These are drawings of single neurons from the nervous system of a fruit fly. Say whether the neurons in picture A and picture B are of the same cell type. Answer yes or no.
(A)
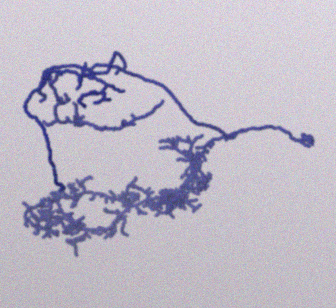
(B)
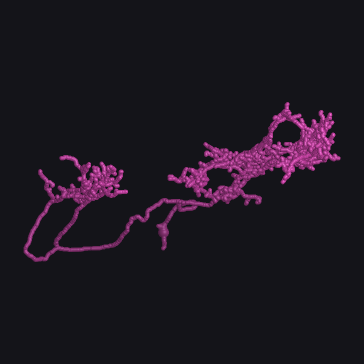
no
